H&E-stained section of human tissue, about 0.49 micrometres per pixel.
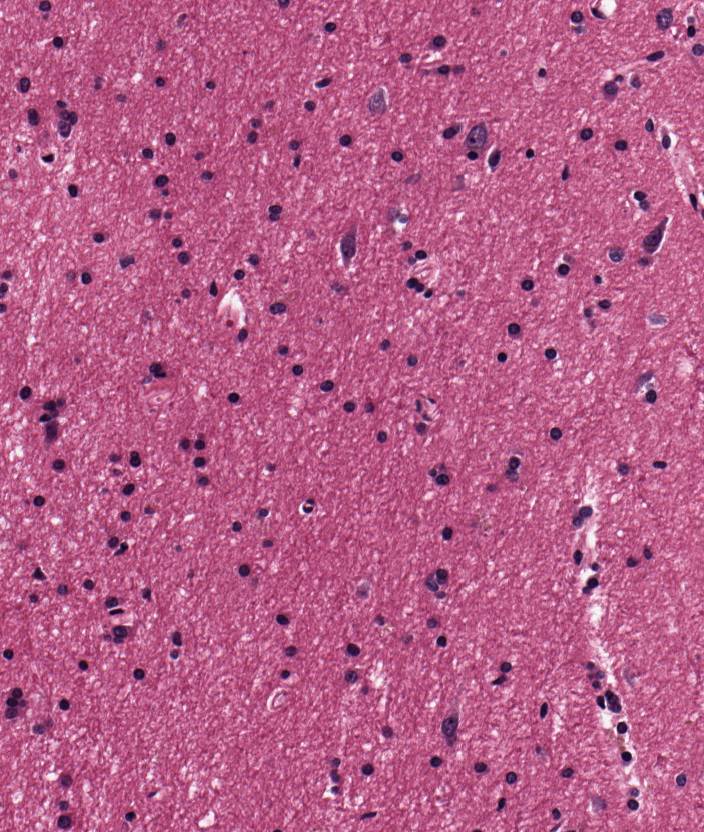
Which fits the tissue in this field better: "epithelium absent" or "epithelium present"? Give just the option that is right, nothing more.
Epithelium absent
